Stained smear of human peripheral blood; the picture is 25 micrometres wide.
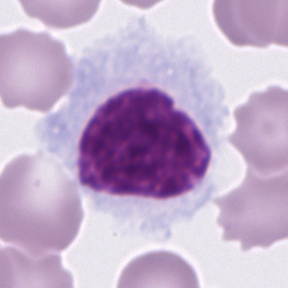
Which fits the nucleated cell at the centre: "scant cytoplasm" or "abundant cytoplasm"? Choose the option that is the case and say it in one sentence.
The cytoplasm of this cell is abundant.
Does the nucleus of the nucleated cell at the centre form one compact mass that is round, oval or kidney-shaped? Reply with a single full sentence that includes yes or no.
Yes, in this cell the nucleus forms one compact round, oval or kidney-shaped piece.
